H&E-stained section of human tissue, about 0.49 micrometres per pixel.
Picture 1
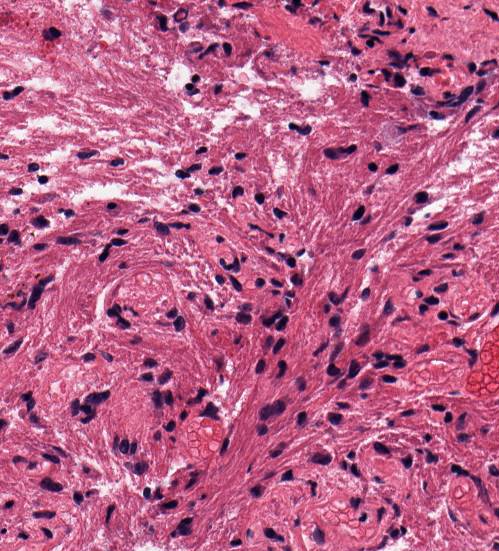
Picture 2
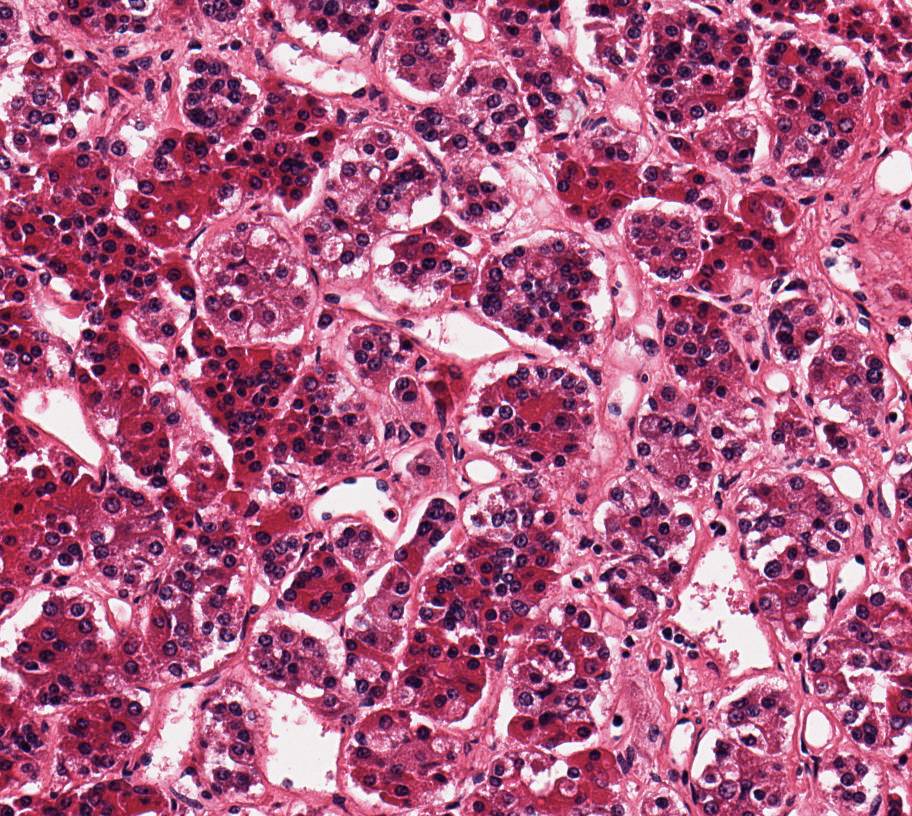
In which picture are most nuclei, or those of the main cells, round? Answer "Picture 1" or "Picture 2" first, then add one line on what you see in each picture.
Picture 2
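Picture 1: The spindle cells have elongated, darkly staining nuclei.
Picture 2: The nuclei are round, dark and fairly uniform, usually one to a cell.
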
